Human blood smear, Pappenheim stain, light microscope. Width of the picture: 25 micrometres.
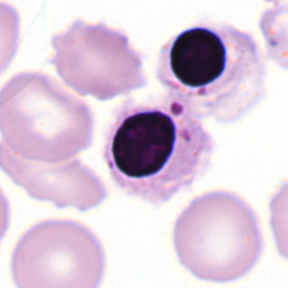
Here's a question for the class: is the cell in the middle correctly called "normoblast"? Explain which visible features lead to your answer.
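First the nucleus: round to slightly oval, smooth-edged, about 6 by 5 micrometres, with dark purple, coarsely clumped chromatin and a few slightly paler patches. The cytoplasm is pale pinkish-lilac, not deep blue, a thin rim on the left, wider on the right. The cell outline is irregular and frayed.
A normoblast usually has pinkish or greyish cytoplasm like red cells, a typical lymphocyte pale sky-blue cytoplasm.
That colour speaks for normoblast and against typical lymphocyte.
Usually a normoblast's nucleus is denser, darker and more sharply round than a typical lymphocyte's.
With this dark, smooth-edged nucleus as well, normoblast fits.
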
